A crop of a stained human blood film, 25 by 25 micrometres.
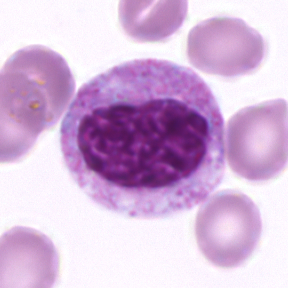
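Metamyelocyte, stained peripheral blood smear. Cell about 14 micrometres across; outline round and smooth. Chromatin dark purple, coarsely clumped, paler streaks between clumps. Moderate rim of pale lilac cytoplasm around nucleus, broader above than below. Fine pinkish-purple granules scattered throughout cytoplasm.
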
